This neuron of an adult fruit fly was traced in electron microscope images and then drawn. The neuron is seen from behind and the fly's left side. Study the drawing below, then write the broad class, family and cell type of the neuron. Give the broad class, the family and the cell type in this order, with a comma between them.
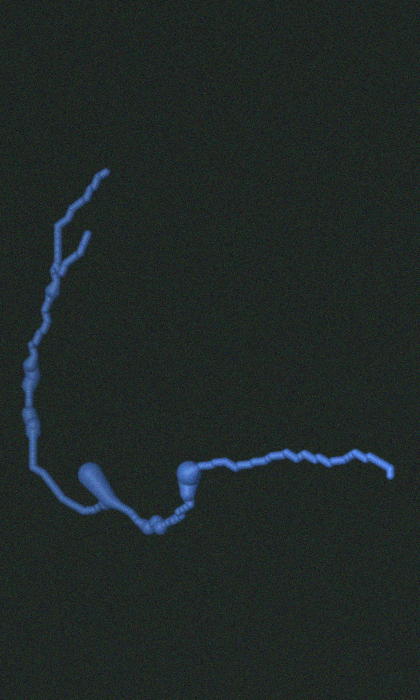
sensory neuron entering the nerve cord, class chemosensory, SNch10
